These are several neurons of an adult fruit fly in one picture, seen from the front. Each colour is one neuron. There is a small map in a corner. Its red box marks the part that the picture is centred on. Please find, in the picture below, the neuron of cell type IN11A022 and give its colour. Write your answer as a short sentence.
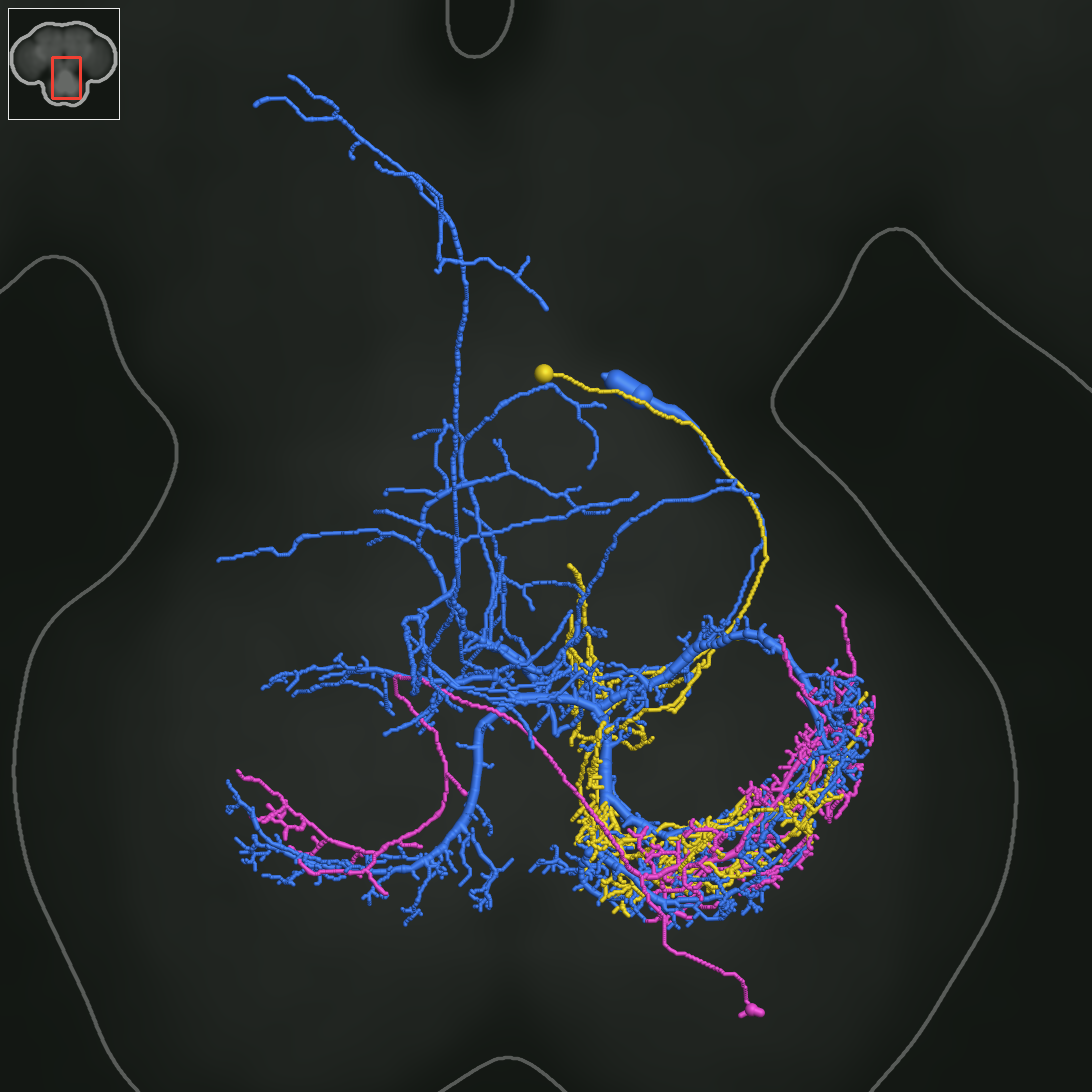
The colour is yellow.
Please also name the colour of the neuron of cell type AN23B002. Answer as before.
The colour is blue.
